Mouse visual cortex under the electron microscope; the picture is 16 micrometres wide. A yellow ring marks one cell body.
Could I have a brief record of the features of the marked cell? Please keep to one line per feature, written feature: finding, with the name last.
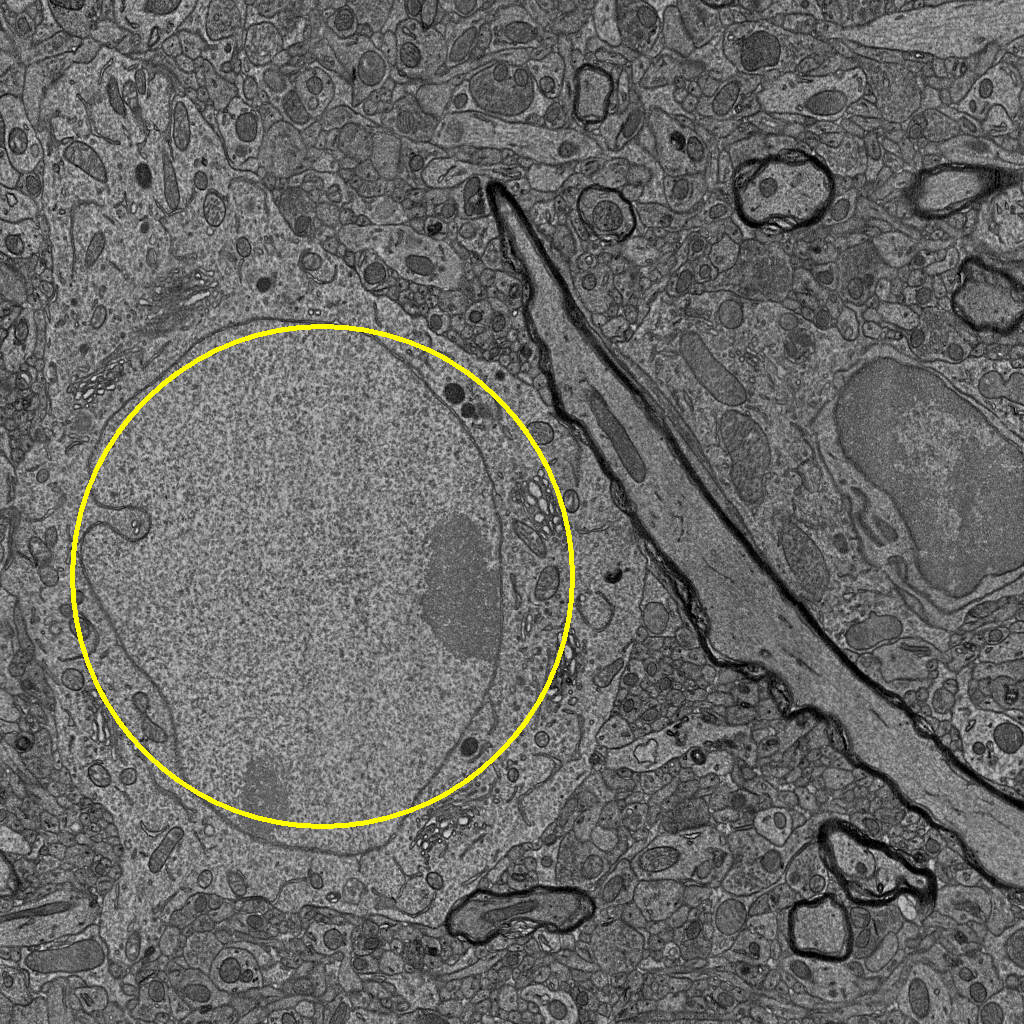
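Nucleus: large, rounded, whole outline within the picture
Chromatin: pale, finely granular, no dense band along the envelope
Patches: two darker, finely textured, against the envelope, right and bottom
Cytoplasm: a few small, round, very dark bodies above and right of the nucleus
Identity: excitatory neuron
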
